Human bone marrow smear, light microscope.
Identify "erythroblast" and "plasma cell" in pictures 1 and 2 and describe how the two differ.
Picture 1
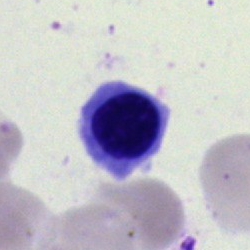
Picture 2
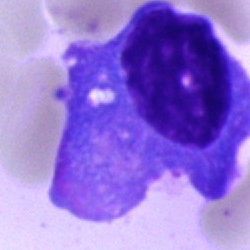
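Picture 1, I'd say, is the erythroblast, and picture 2 the plasma cell. Neither outline follows a smooth curve: picture 1 is angular, with several fairly straight edges, while picture 2 is irregular, with blunt bulges. Both have dense chromatin, nearly uniform deep purple in the erythroblast, where no nucleoli can be seen, and dark purple in the plasma cell. The erythroblast's cytoplasm is blue-violet, with neither granules nor vacuoles.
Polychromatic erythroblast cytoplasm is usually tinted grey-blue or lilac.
In the plasma cell, the cytoplasm is abundant and reaches well out from the nucleus toward the lower left.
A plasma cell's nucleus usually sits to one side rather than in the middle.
Pale red cells lie against the edges of the plasma cell.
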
